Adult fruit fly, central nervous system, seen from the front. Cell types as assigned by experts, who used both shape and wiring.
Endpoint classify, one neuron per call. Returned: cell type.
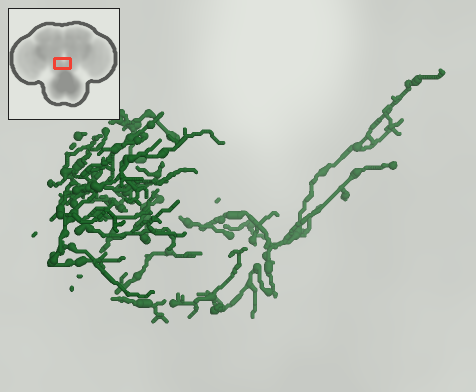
PRW045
